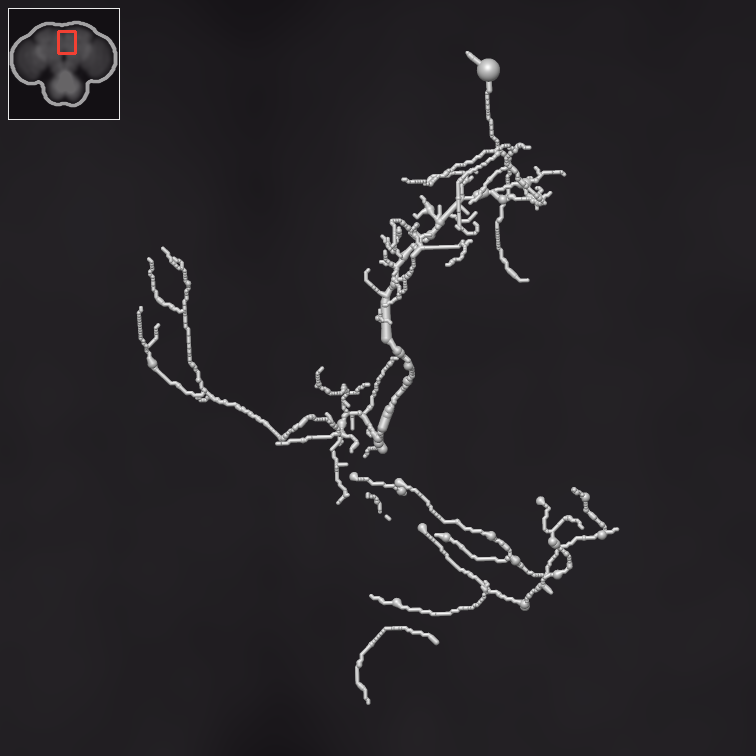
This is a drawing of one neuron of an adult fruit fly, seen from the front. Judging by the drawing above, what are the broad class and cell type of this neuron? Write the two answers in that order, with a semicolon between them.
central-brain intrinsic neuron; ATL044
